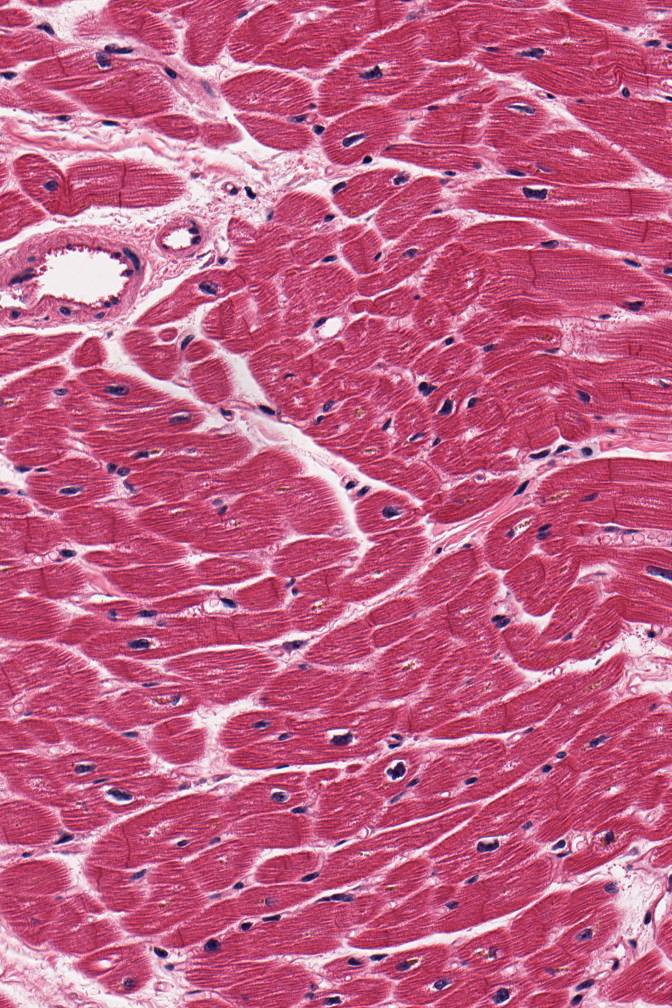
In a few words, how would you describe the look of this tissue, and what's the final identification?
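Muscle fibres run in several directions across the field, some cut lengthwise, others obliquely. Beside some central nuclei, small yellow-brown granules sit in the cytoplasm. In the upper left is a small arteriole with a round open lumen. Connective tissue between fibres is scant, only thin pale strands. This tissue is atrial appendage of the heart.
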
